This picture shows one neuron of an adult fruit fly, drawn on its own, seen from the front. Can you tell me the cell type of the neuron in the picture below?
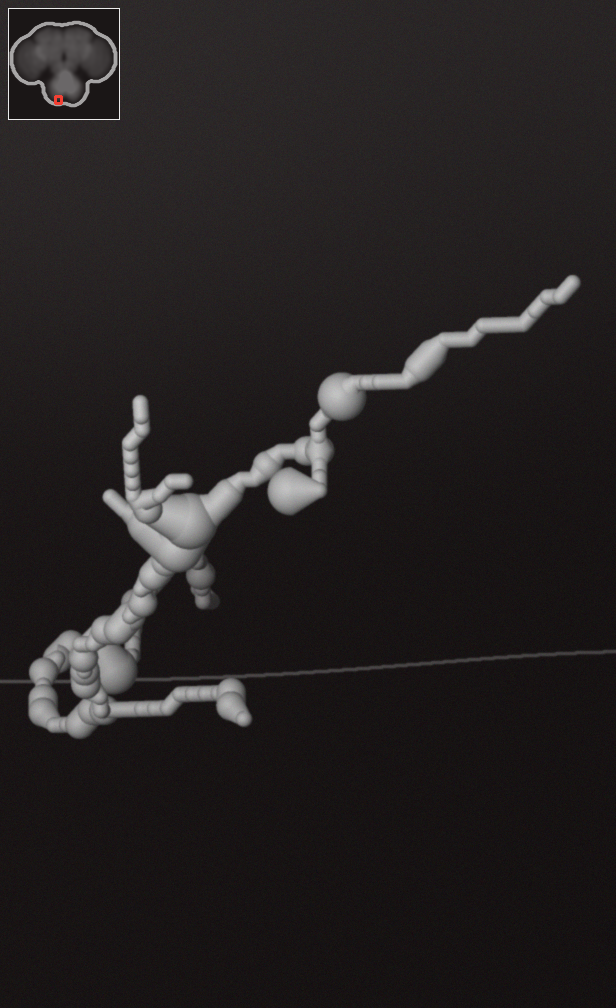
SNta44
